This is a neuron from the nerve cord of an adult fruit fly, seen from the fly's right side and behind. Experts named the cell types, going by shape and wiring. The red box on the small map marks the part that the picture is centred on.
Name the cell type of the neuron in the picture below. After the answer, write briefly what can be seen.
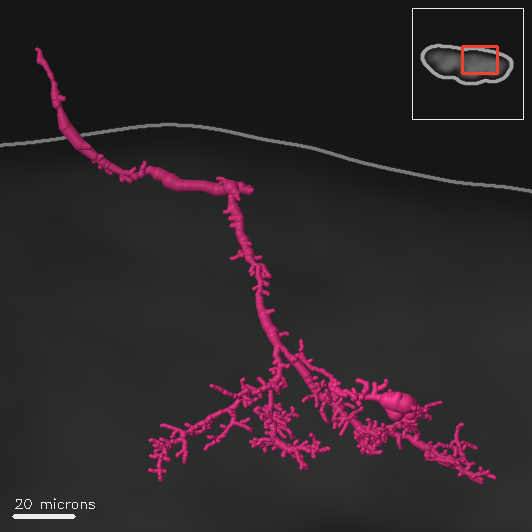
It is of cell type PSI. Its broad class is efferent neuron of the nerve cord. By the scale bar it is about 150 microns wide in this view. In this view it is about as wide as it is tall.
